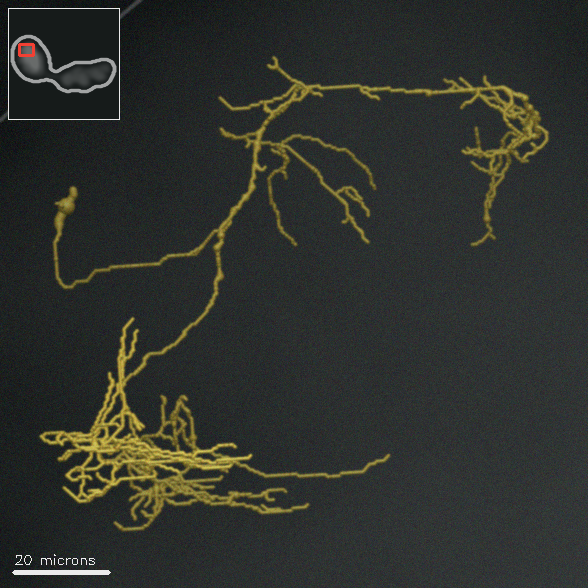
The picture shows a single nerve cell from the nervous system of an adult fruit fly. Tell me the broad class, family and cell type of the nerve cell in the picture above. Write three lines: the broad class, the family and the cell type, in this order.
central-brain intrinsic neuron
class DAN
PAM11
